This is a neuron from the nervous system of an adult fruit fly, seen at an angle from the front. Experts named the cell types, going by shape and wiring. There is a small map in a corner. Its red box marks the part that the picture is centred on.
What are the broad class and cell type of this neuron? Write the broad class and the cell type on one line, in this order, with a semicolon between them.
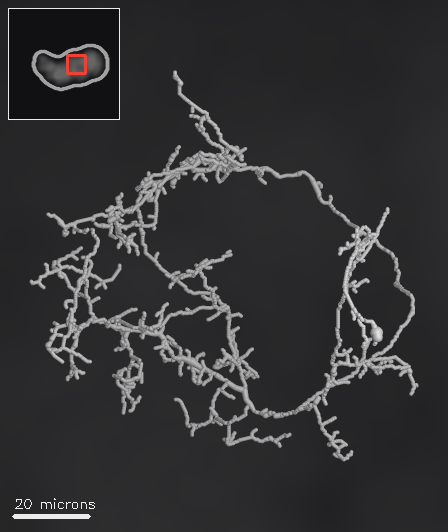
central-brain intrinsic neuron; PLP013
